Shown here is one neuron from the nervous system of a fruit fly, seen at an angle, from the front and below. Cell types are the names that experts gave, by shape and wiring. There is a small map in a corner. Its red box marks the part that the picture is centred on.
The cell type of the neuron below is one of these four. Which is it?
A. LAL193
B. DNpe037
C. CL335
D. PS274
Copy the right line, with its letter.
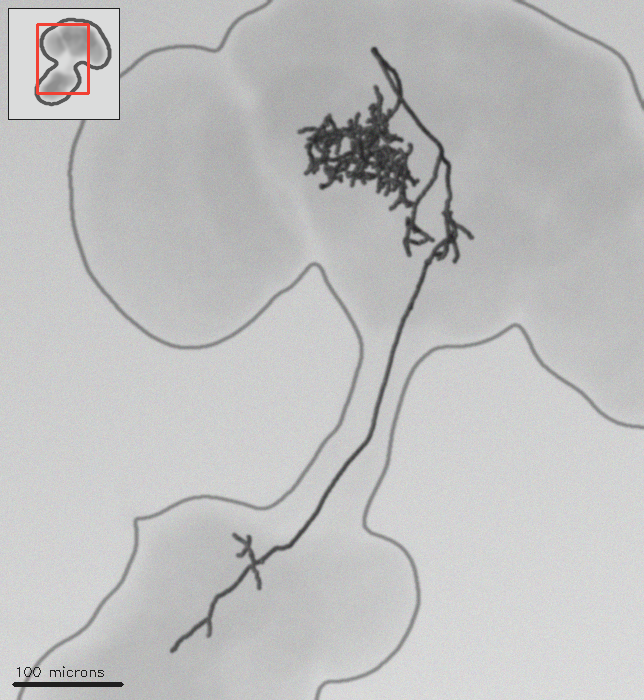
B. DNpe037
